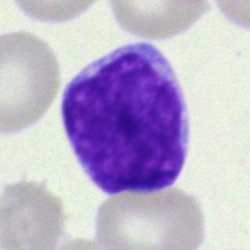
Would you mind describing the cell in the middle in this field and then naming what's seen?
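The nucleus occupies nearly the entire cell. Cytoplasm forms only a thin rim, best seen along the top edge. No granules appear in the cytoplasm, and no vacuoles appear in the cell. The cell is a blast.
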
